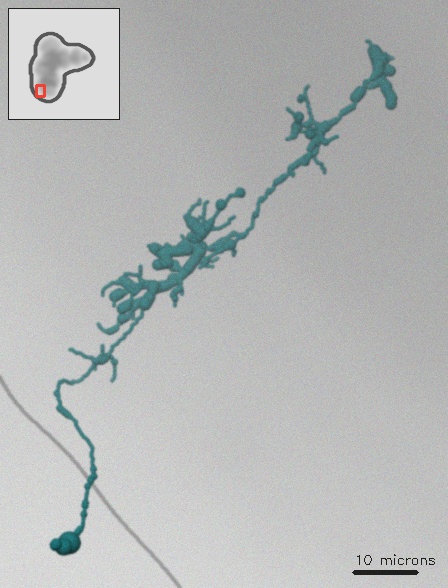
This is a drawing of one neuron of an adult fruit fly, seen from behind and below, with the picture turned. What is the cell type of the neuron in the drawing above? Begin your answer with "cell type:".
cell type: Mi4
